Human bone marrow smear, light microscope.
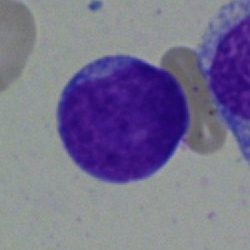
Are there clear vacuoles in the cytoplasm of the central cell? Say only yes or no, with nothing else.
No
